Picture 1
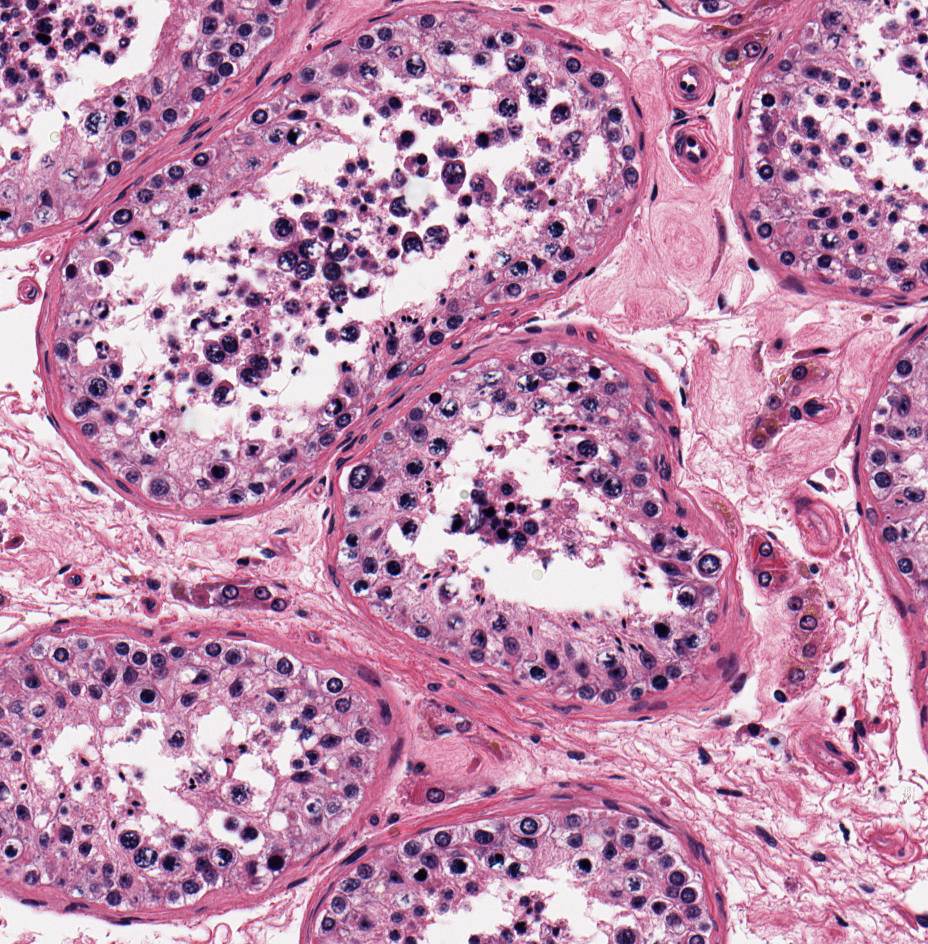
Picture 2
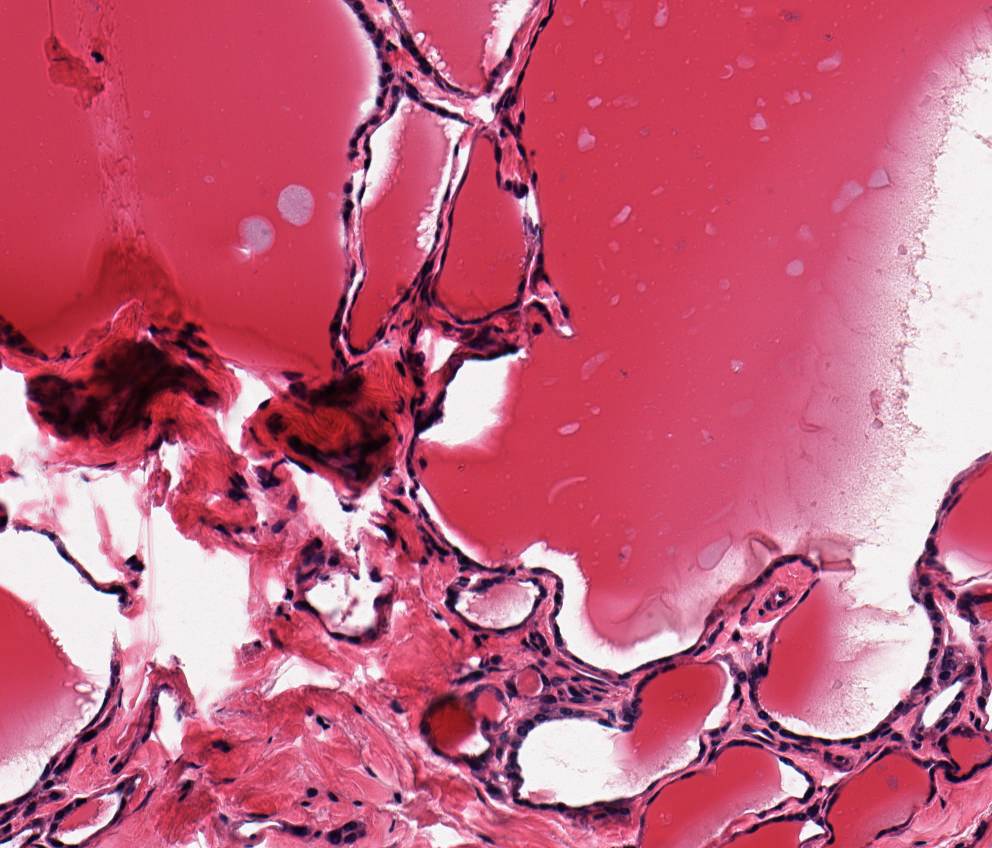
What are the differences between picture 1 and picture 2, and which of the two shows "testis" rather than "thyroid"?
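You're looking at testis in picture 1 and thyroid in picture 2. Start with the lining: several layers of cells with round nuclei, many with coarse, clumped dark chromatin, line the testis tubules, but a single layer of flattened cells with dark, elongated nuclei lines the thyroid follicles.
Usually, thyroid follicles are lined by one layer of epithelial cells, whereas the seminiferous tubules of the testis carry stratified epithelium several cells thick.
Then the contents: very large follicles of homogeneous pink material fill most of the upper half and right of picture 2, smaller ones clustering along the bottom.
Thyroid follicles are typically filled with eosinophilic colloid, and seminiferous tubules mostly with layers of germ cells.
The testis interstitium has loose, pale pink, wispy stroma with small clusters of polygonal cells with abundant pink cytoplasm.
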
